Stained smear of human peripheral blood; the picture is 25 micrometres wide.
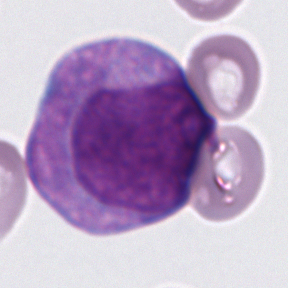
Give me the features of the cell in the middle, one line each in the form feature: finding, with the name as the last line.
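Diameter: about 17 micrometres
Contour: rounded, with a few slightly flattened, angular stretches
Nuclear position: off-centre, toward the right side
Cytoplasm: a broad crescent on the left side of the nucleus
Granulation: fine pinkish-purple granules scattered throughout the cytoplasm
Cell type: atypical promyelocyte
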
